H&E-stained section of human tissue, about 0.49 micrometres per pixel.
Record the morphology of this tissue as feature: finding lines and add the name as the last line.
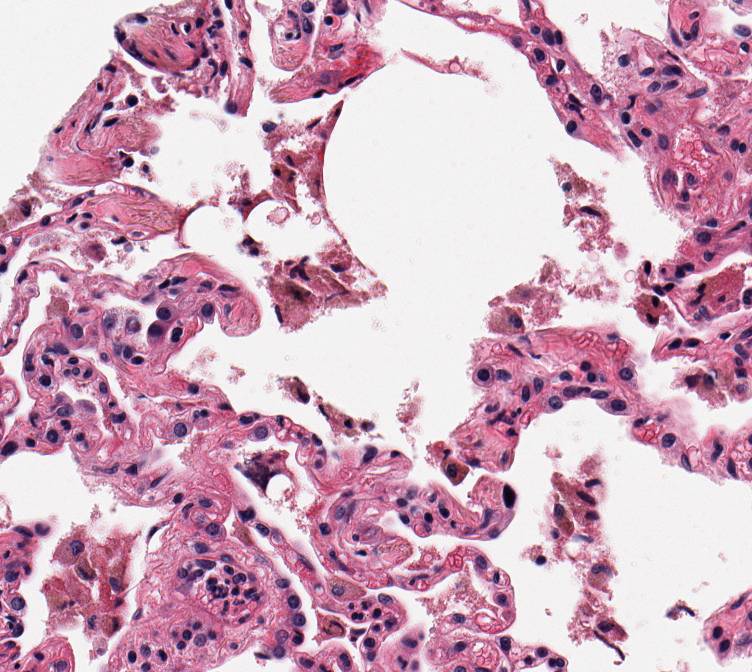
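Septa: branching, enclosing irregular open airspaces
Largest airspace: empty, upper centre
Lining: single layer of plump cuboidal cells, round dark nuclei, bulging into airspaces
Septal cores: wavy pink collagen fibres
Airspace contents: macrophages, scattered pale pink granular debris
Name: lung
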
